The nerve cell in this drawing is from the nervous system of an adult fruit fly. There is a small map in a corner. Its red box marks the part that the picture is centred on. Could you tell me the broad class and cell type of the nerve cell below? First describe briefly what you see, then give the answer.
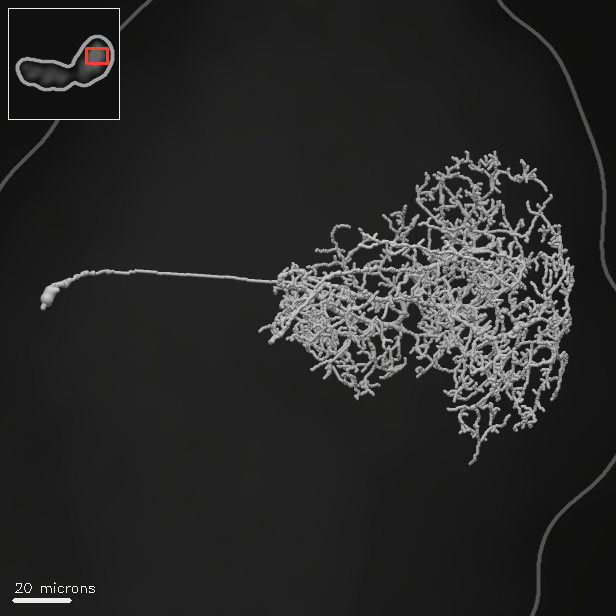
Its cell body lies on the left of the picture. By the scale bar it is about 190 microns wide in this view. The picture shows more than a hundred branch ends. This is a central-brain intrinsic neuron. Its cell type is AVLP500.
